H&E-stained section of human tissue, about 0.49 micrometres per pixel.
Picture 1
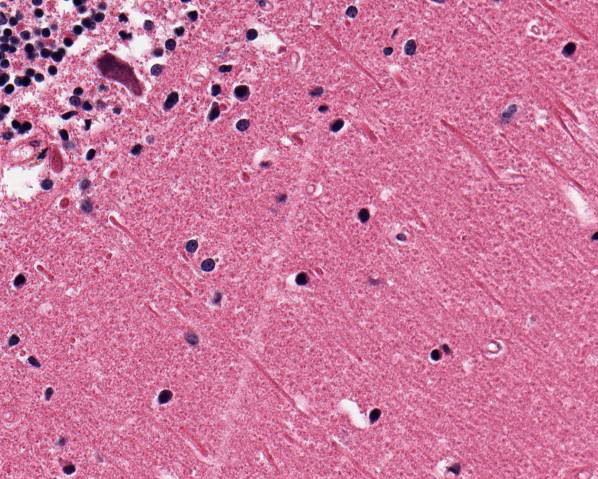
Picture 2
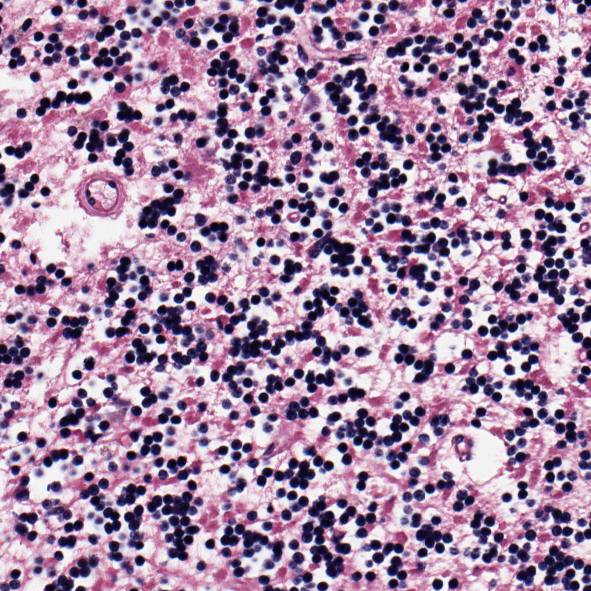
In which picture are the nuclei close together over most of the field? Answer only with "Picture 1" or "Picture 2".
Picture 2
